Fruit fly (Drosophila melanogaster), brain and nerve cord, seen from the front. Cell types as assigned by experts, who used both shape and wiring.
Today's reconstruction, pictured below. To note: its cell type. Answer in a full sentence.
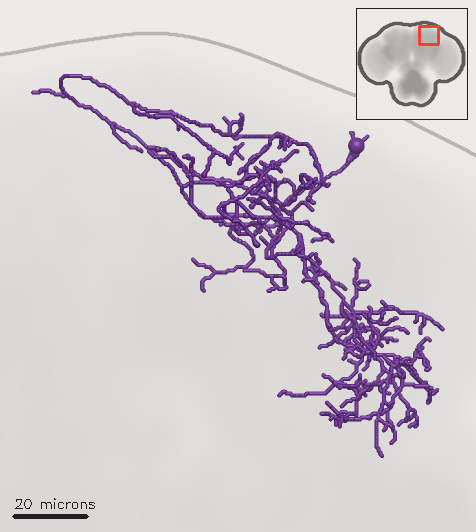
The cell type is CB3464.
